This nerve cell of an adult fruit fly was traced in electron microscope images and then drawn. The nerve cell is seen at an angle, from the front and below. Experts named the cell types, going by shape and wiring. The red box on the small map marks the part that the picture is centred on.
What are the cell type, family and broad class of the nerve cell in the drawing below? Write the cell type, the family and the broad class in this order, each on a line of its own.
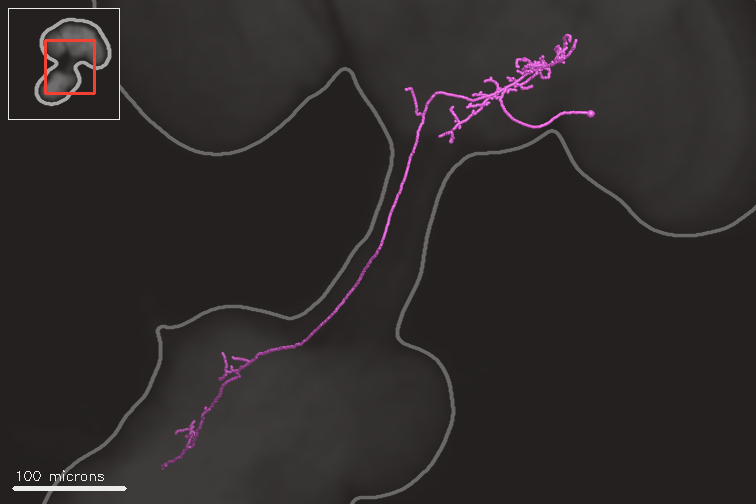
DNge090
hemilineage LB7
descending neuron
